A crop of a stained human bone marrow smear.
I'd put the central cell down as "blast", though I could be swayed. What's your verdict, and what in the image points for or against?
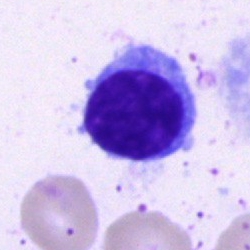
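Most of this cell is taken up by its nucleus, and the chromatin stains deep purple across the whole of it. The cytoplasm is blue, forms a rim that is widest at the top and on the right, and contains no visible granules. The outline is irregular, with small blebs at the edge.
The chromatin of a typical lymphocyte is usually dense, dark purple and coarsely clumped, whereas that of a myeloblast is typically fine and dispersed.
The deep purple staining of the chromatin agrees with the dark purple usual for a lymphocyte.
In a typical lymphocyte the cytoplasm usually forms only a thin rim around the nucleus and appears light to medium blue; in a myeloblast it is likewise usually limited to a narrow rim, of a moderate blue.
The large share of the cell filled by the nucleus and the blue colour of the cytoplasm would therefore suit either name. The blebs and the absence of granules are recorded simply as seen. The cell is a lymphocyte rather than a blast.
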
